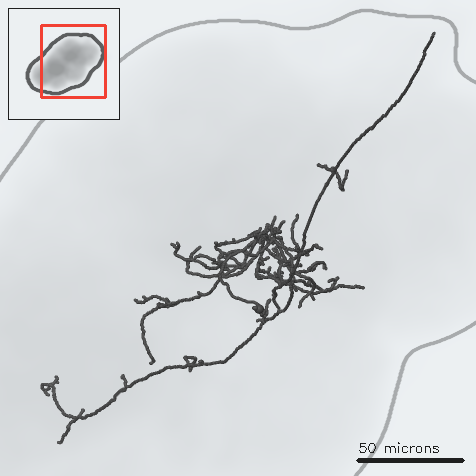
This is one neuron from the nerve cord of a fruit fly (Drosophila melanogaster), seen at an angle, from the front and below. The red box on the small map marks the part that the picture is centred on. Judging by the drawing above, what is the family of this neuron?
hemilineage 05B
